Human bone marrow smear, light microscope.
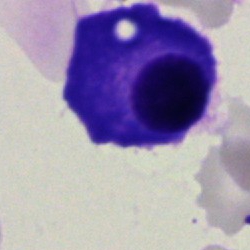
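Plasma cell (centre). Its cytoplasm is deep, intense blue. Nuclear chromatin is very dark and dense, without visible nucleoli. One small, round, clear vacuole lies in the upper cytoplasm. A paler cytoplasmic zone lies beside the nucleus, on its left.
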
